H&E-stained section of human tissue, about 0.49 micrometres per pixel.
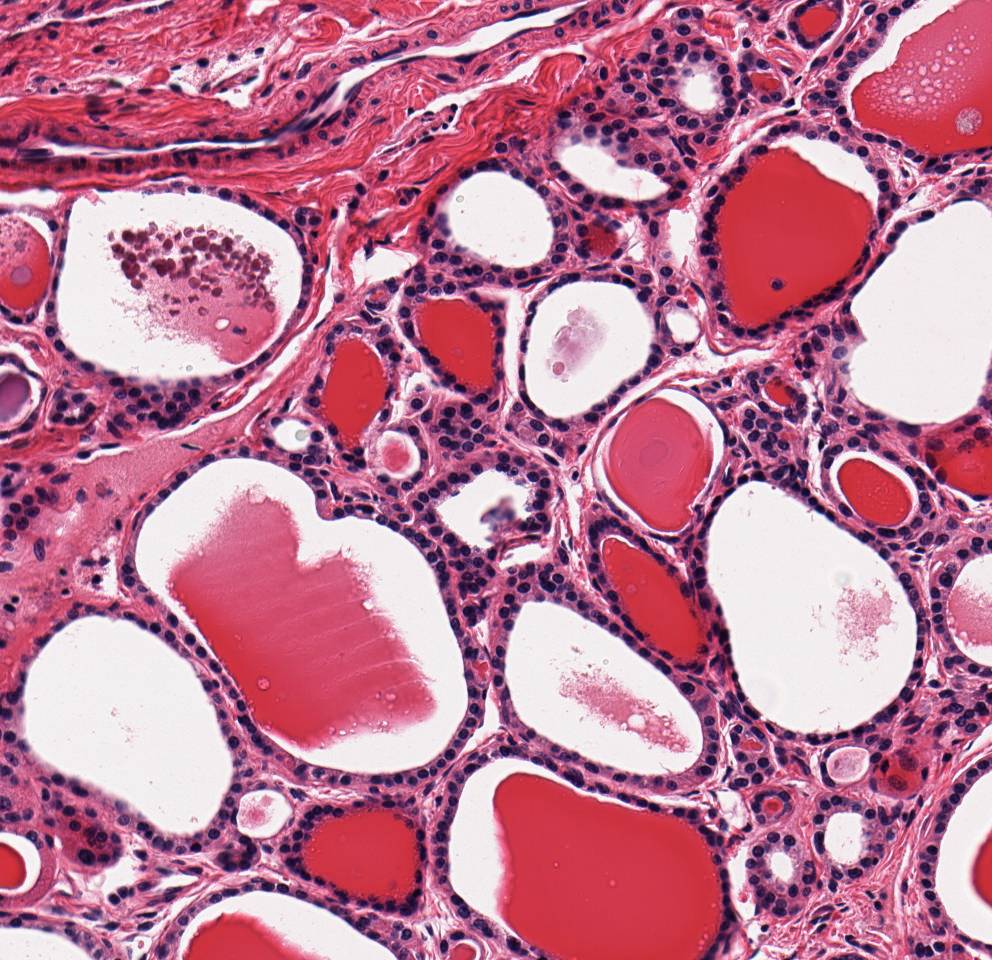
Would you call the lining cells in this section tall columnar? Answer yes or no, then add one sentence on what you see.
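No. Each follicle is lined by a single layer of cuboidal cells with dark round nuclei.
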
